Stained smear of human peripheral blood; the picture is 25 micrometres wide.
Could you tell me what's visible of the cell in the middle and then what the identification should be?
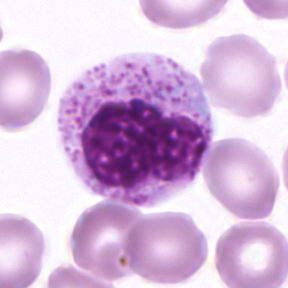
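Notice the round, smooth outline of this one. Its chromatin is dark purple and coarsely clumped, with paler gaps between the clumps. There aren't any nucleoli visible in the nucleus. The granules are spaced apart, so you can see pale cytoplasm between them. It's a band neutrophil.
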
